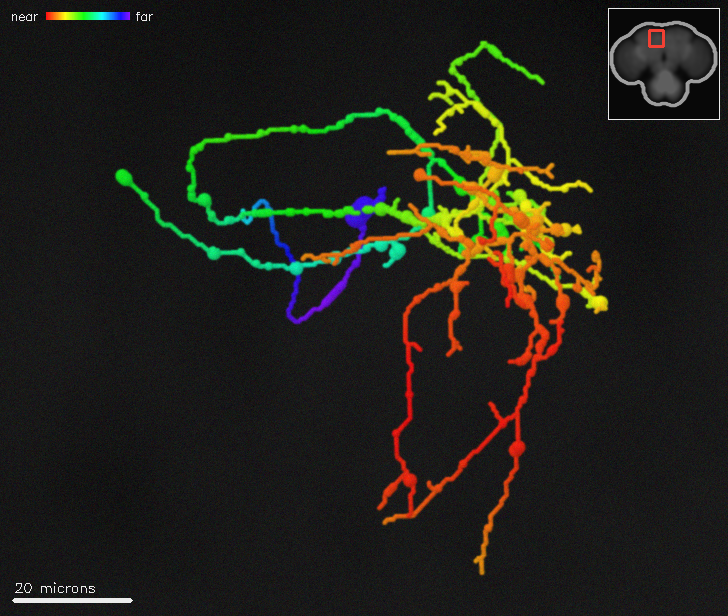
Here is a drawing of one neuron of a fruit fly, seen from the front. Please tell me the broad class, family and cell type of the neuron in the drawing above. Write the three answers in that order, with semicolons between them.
central-brain intrinsic neuron; hemilineage DM6_dorso_lateral; SMP377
